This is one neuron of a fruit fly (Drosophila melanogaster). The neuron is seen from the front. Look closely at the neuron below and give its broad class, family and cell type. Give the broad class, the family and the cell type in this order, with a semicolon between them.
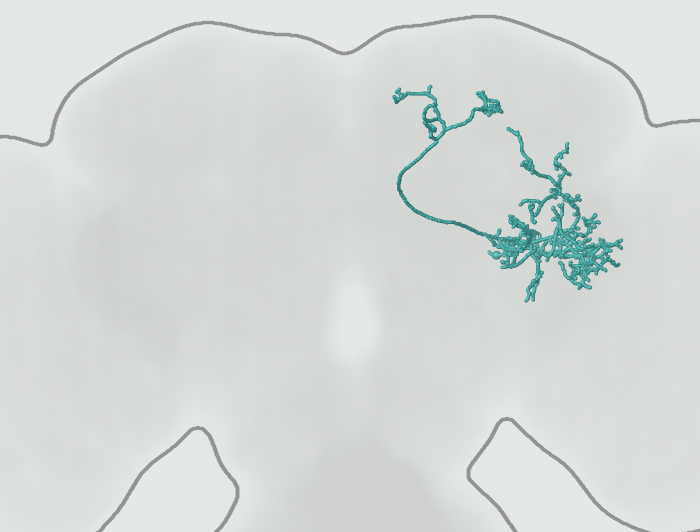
central-brain intrinsic neuron; hemilineage VLPl&p1_posterior; AVLP496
